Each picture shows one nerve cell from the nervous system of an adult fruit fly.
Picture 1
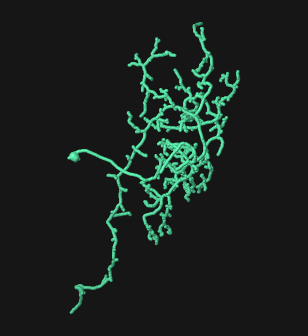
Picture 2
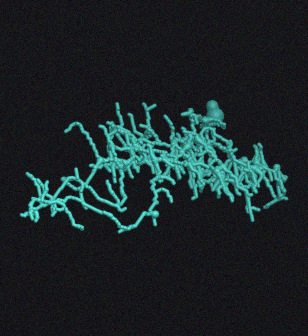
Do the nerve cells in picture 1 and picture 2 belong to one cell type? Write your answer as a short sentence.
They are of the same cell type.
